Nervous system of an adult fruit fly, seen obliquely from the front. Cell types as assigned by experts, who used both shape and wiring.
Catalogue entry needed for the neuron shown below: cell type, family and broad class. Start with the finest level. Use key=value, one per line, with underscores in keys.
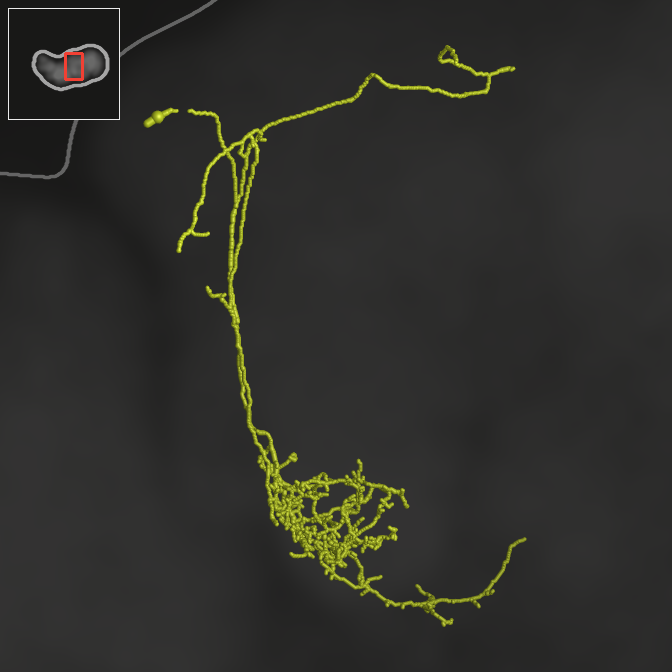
cell_type=WED091
family=hemilineage LHp2
broad_class=central-brain intrinsic neuron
